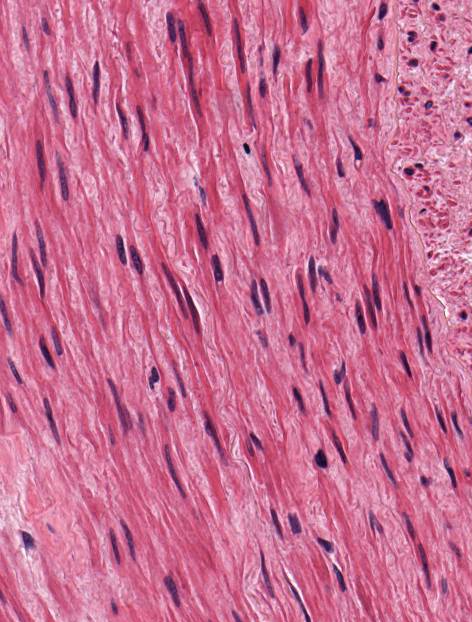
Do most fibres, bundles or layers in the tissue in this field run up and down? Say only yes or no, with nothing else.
Yes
